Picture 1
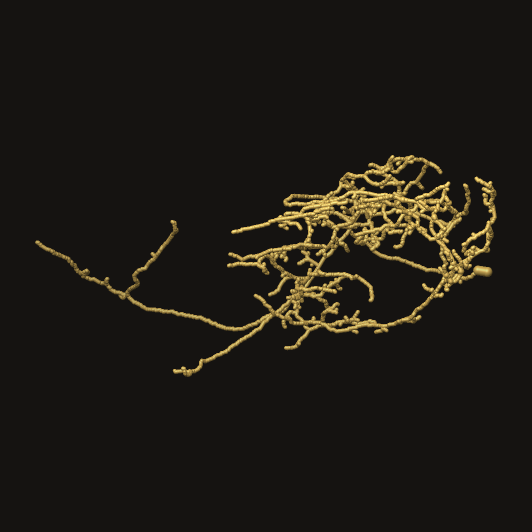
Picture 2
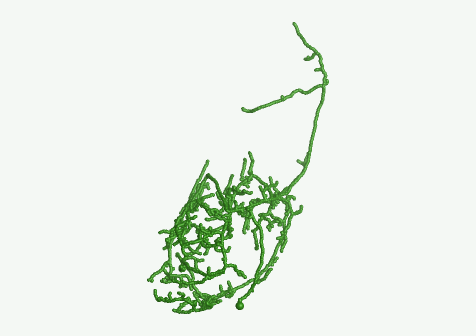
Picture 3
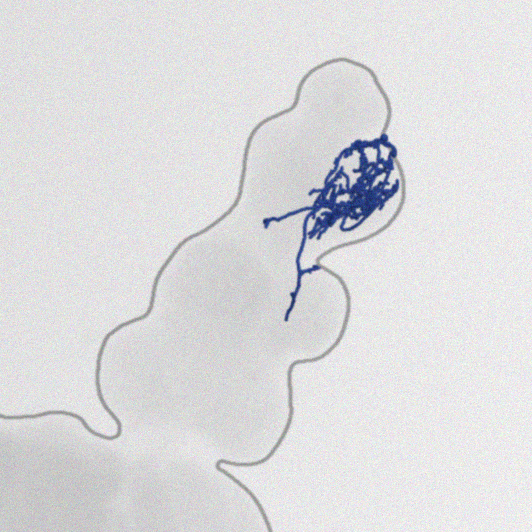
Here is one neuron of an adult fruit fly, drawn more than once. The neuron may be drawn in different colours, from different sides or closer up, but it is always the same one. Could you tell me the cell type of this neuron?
IN09A012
